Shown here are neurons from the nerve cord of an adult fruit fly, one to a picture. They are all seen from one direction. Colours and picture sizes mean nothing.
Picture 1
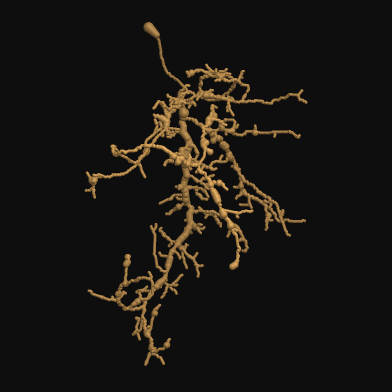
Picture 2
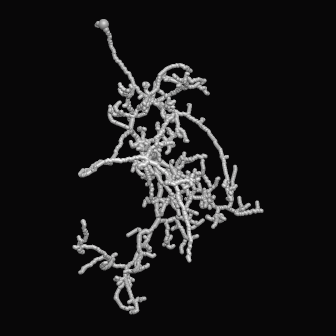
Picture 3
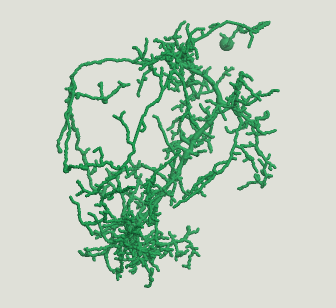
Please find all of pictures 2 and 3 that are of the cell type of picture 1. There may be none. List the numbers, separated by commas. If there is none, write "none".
2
